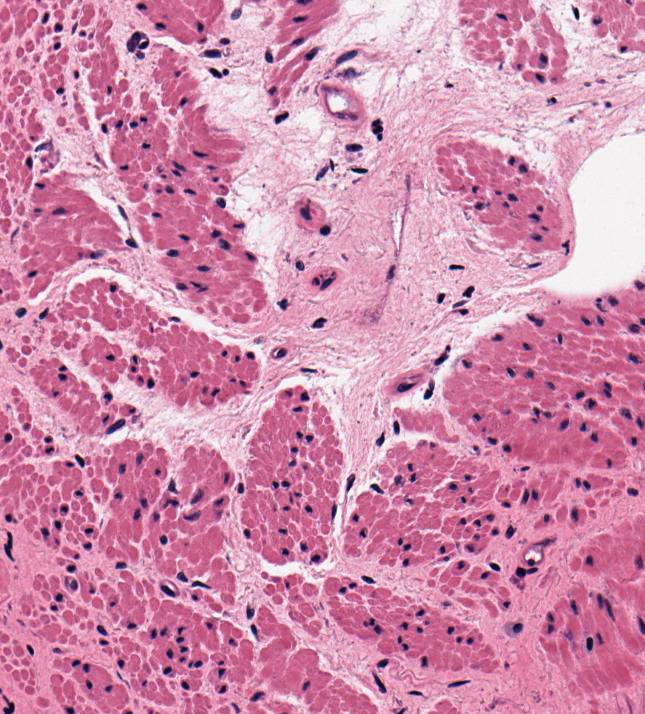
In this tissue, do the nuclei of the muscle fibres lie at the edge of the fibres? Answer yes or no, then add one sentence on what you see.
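No. The muscle nuclei are dark and lie in the centre of the cell profiles.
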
